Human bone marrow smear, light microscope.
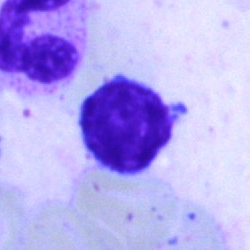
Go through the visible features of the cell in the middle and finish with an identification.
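Round in outline, the cell has a slightly bumpy edge. Cytoplasm is scant, forming at most a very thin rim around the nucleus. The chromatin stains dark purple and looks dense throughout. From the upper right edge of the cell, a small dark blue knob juts out. The cell is a lymphocyte.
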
